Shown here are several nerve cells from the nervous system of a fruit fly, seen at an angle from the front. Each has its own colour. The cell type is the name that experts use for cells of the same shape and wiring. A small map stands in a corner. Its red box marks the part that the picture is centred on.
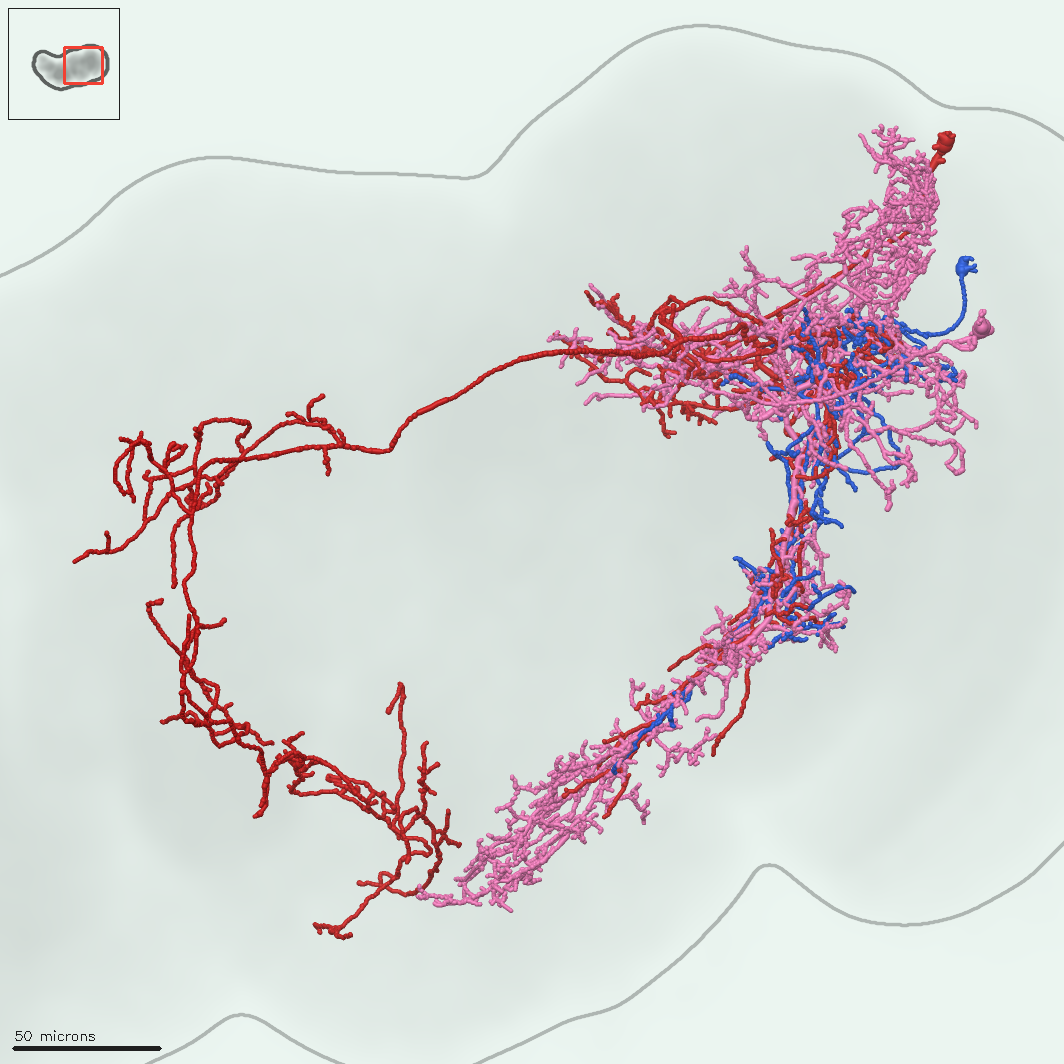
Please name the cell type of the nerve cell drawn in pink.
AVLP209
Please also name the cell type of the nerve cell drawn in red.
AVLP021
